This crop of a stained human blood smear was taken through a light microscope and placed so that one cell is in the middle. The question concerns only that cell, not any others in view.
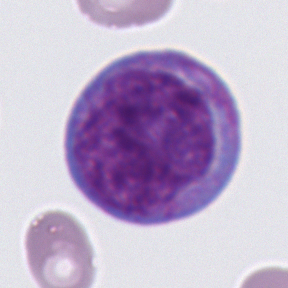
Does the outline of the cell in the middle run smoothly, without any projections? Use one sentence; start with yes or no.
Yes, along its outline the cell is smooth, with no projections.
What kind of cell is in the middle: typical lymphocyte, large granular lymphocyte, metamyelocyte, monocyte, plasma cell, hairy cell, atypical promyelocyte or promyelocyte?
atypical promyelocyte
